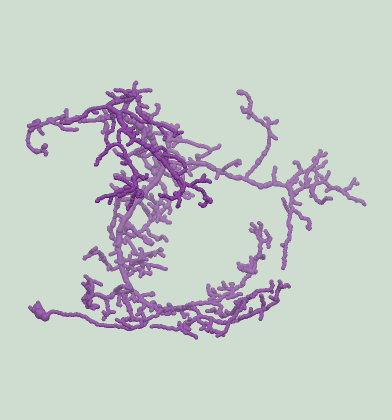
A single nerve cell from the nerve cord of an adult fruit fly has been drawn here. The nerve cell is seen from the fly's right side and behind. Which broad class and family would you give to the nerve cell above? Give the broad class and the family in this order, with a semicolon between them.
nerve-cord intrinsic neuron; hemilineage 13A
